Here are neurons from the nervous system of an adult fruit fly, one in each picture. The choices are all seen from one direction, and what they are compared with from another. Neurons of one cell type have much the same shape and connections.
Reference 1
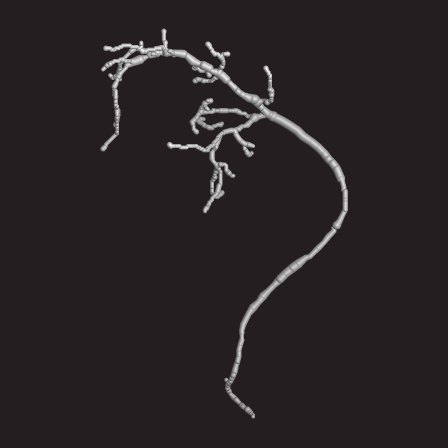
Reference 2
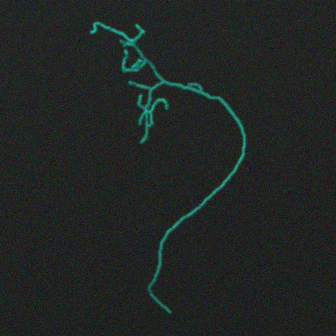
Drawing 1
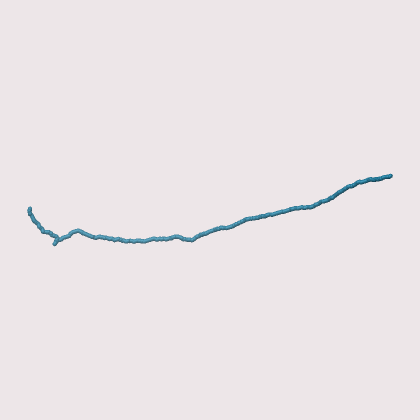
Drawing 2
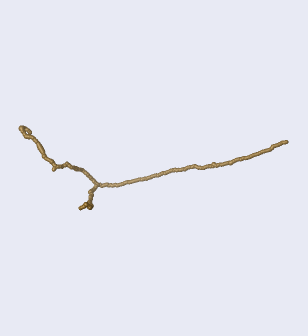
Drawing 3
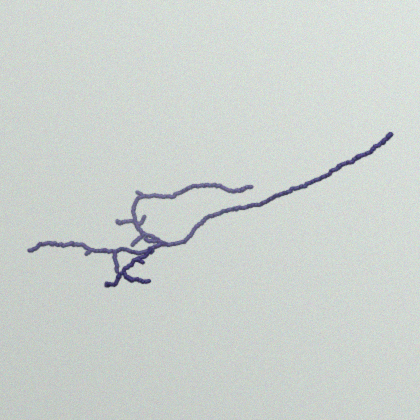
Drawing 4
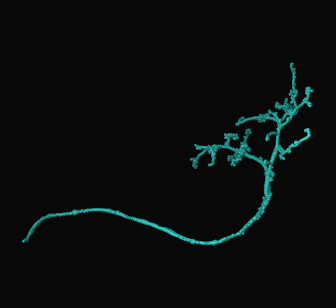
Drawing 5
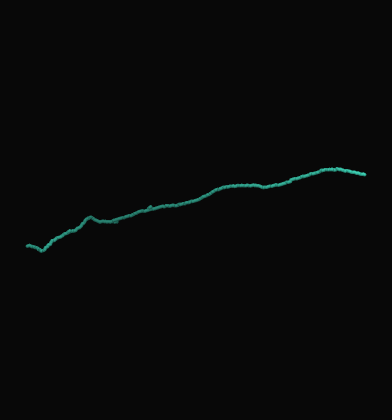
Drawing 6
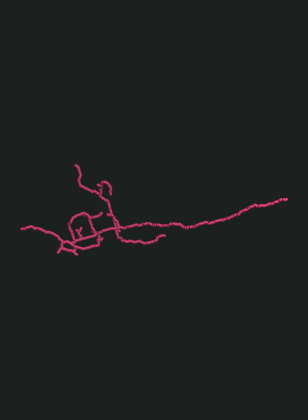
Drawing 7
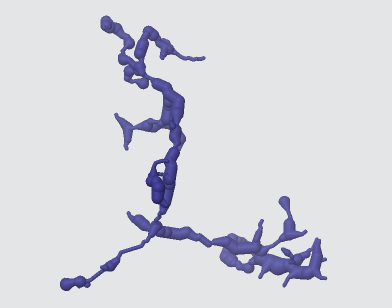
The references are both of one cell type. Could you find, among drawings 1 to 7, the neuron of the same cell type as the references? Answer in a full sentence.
Drawing 4 shows a neuron of the same cell type.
